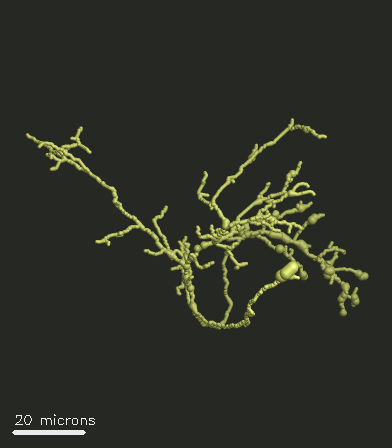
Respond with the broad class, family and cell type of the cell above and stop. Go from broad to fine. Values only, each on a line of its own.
nerve-cord intrinsic neuron
hemilineage 09A
IN09A045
